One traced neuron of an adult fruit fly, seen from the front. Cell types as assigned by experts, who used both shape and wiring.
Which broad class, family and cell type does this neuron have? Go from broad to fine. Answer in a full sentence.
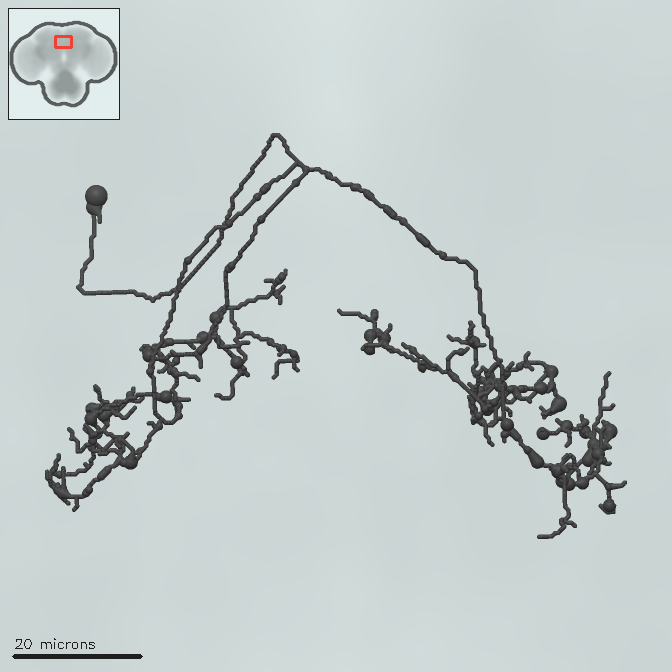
A central-brain intrinsic neuron of hemilineage DM6_dorso_medial, type FB4Z_a.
